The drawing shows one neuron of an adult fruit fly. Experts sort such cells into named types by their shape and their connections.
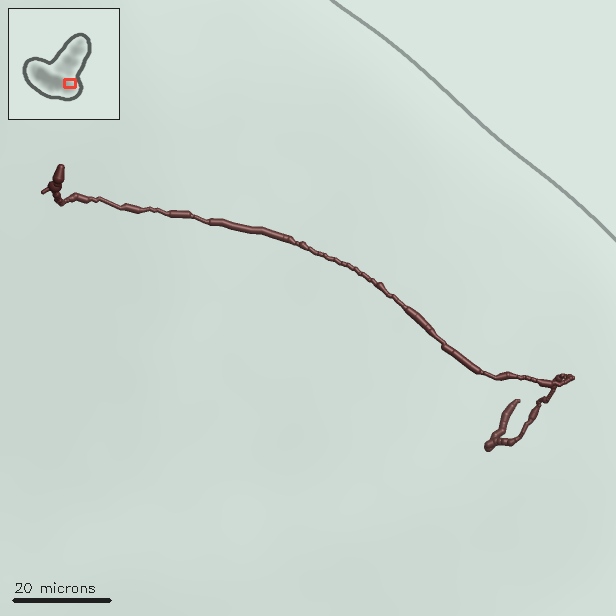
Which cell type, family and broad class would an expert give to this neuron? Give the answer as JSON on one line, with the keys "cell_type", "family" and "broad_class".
{"cell_type": "R7d", "family": "class visual", "broad_class": "photoreceptor or other optic-lobe sensory neuron"}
